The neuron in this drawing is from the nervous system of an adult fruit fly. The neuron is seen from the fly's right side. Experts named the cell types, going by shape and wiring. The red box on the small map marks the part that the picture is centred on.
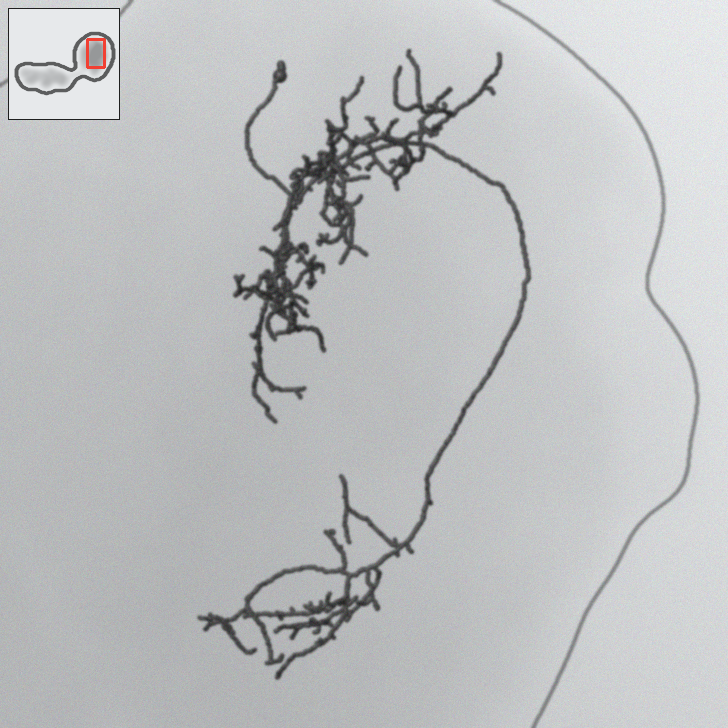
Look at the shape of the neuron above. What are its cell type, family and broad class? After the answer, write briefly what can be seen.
The cell type is CL205. The family is hemilineage SMPpm1. Its broad class is central-brain intrinsic neuron. The cell body is at the top of the picture. Dozens of branch ends can be seen.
